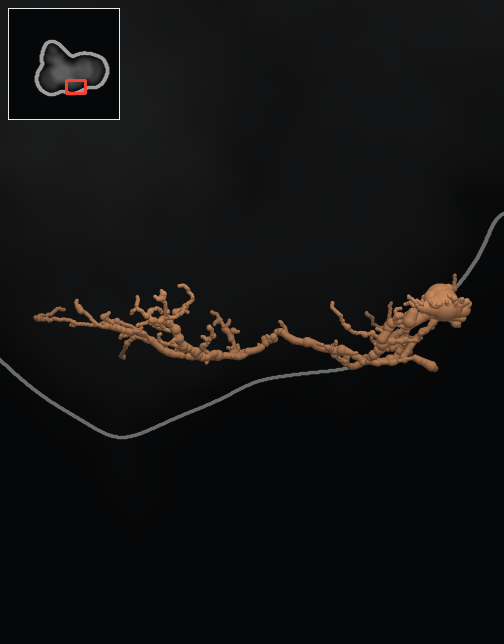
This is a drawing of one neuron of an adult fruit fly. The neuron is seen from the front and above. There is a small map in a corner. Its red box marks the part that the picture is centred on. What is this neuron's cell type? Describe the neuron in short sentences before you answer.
The cell body can be seen on the right of the picture. The picture shows dozens of branch ends. Its broad class is motor neuron of the brain. The cell type is MN12D.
